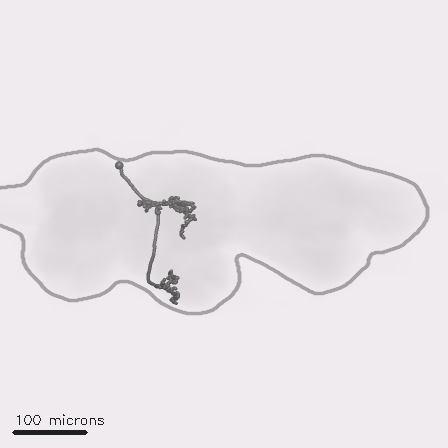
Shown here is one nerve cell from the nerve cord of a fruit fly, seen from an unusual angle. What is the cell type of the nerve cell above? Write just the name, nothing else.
IN01A073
